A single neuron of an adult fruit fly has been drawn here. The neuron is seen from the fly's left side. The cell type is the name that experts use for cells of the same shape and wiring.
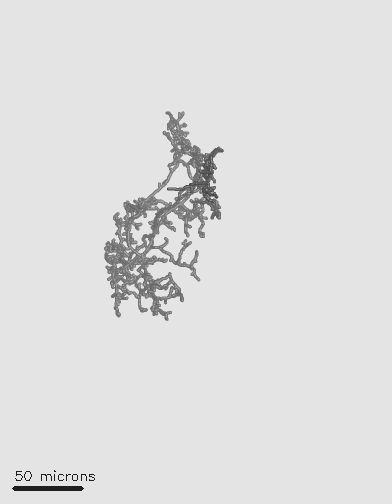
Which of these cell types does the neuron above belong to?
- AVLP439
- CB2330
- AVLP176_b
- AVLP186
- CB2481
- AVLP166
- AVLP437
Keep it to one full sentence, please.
Among cell types, the one for this neuron is CB2330.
